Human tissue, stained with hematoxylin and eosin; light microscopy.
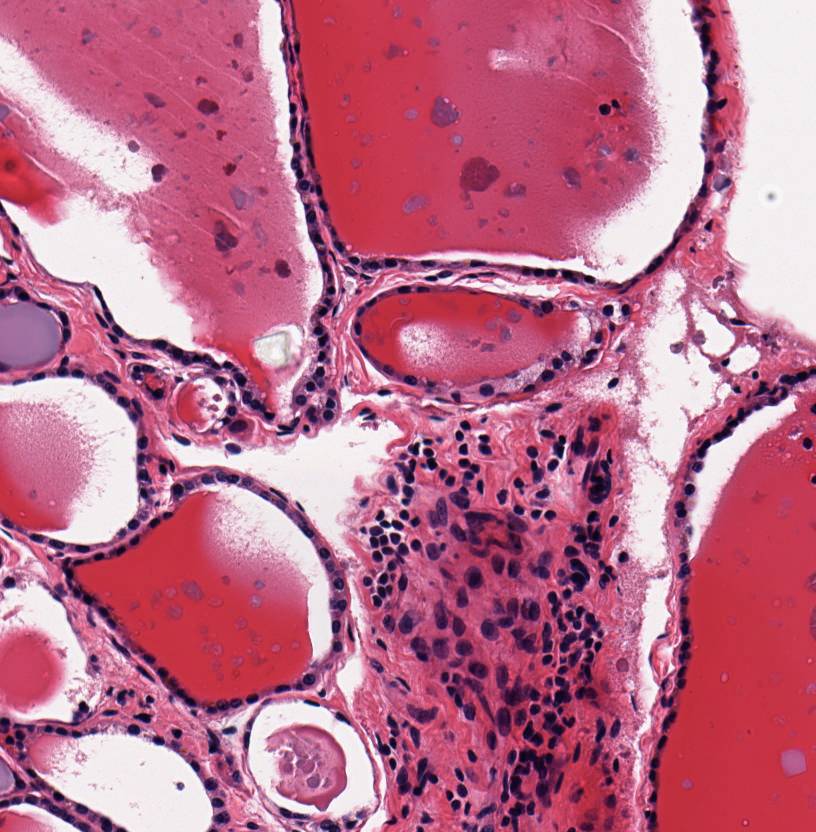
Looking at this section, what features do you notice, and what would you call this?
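Closely packed rounded follicles of varying size fill the field; the largest lie along the top and right edges. Lining of each follicle: a single layer of flattened to low cuboidal cells, small dark nuclei. Small dark rounded bodies scattered in colloid of upper follicles. Lower centre: dense cluster of small round dark lymphocyte nuclei with elongated spindle nuclei in the tissue between follicles. Tissue: thyroid.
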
